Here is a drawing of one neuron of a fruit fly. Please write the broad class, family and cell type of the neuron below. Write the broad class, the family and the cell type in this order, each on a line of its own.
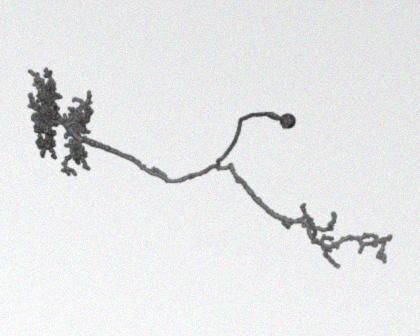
visual projection neuron
LC
LC4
